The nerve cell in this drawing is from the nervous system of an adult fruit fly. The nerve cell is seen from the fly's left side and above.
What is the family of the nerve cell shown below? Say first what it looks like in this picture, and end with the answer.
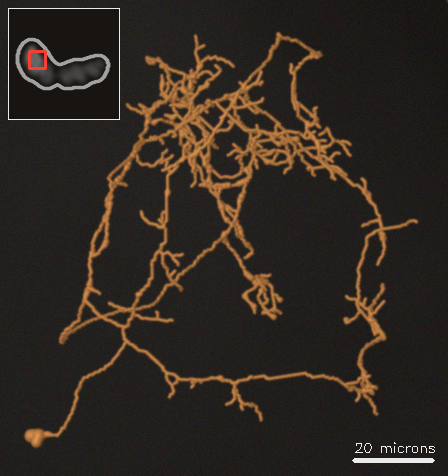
The cell body can be seen at the lower left of the picture. From top to bottom in the picture it spans about 100 microns. Dozens of branch ends can be seen. This is a central-brain intrinsic neuron. Its family is hemilineage SLPa&l1_anterior.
